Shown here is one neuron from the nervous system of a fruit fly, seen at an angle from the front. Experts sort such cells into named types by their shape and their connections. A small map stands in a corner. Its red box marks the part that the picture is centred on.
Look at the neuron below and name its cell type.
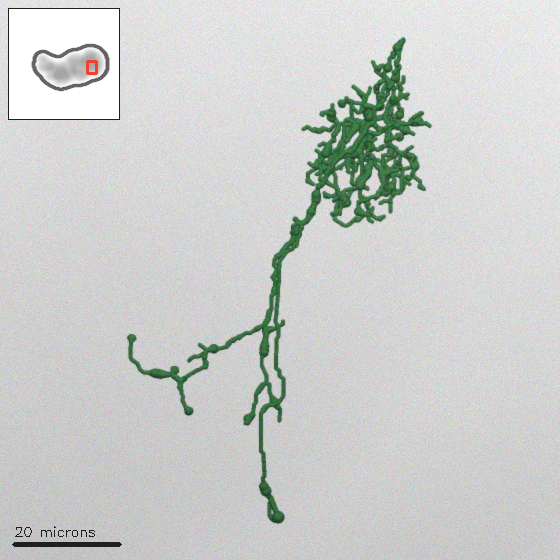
Li21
